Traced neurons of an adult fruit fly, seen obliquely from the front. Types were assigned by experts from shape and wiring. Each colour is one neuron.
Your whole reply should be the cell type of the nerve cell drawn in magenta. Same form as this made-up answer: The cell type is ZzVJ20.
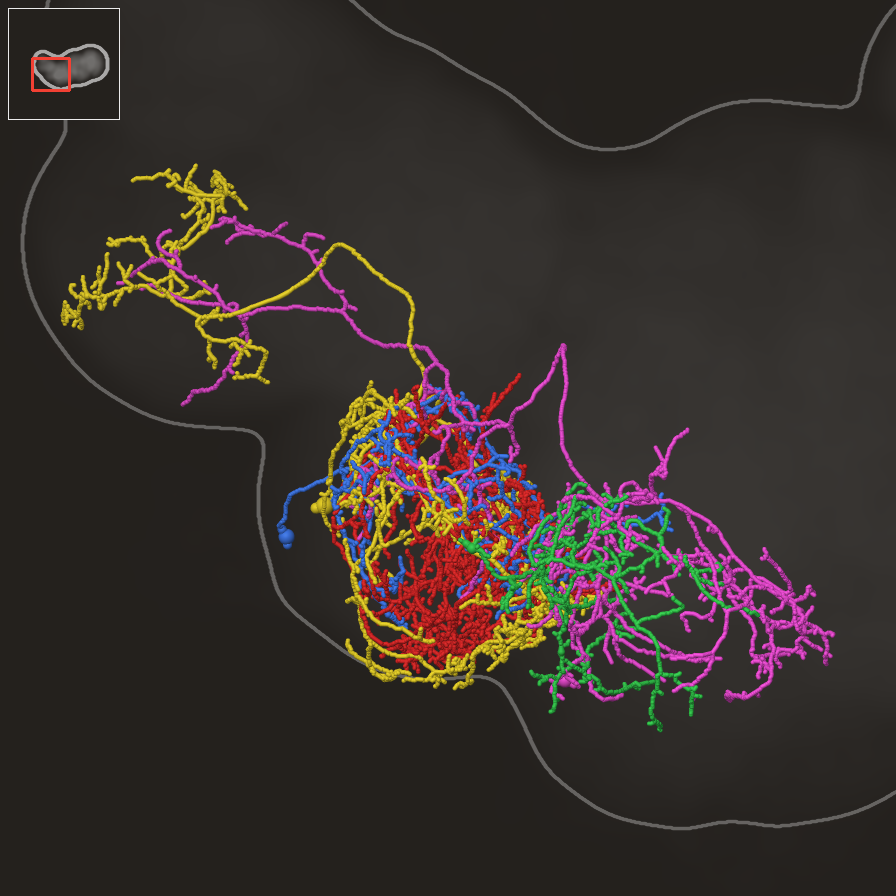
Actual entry: The cell type is IN12A011.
